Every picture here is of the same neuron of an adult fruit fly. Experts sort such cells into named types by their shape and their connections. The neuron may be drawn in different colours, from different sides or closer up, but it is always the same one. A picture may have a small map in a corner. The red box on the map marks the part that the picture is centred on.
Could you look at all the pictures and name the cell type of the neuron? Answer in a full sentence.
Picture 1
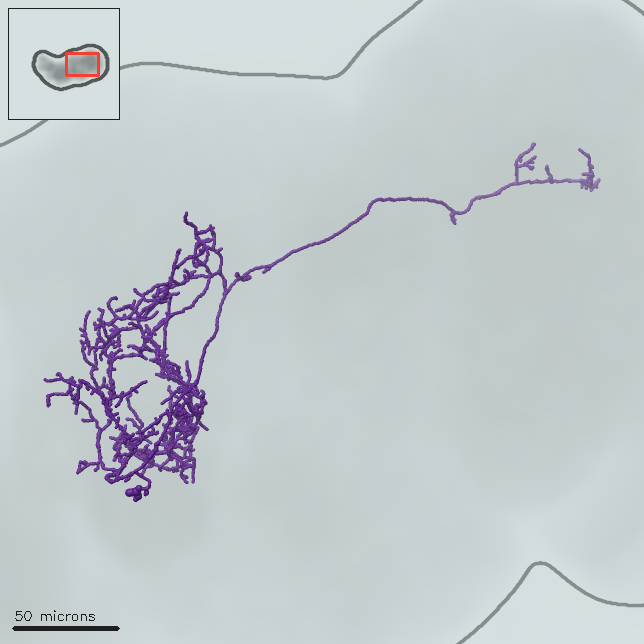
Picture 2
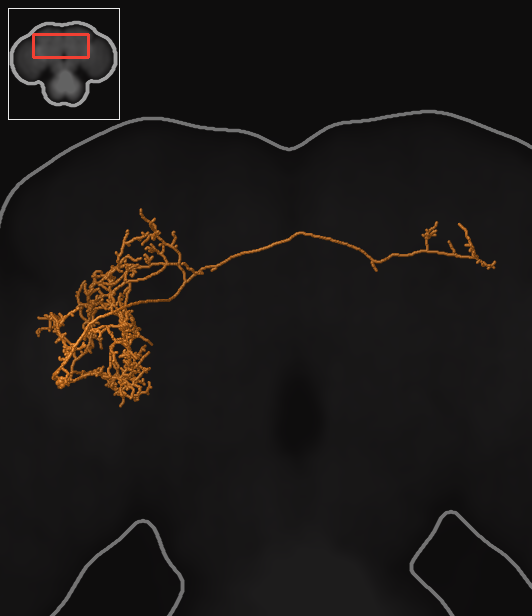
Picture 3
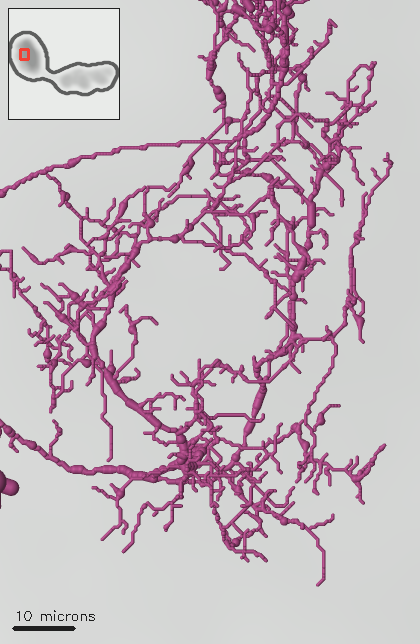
The cell type is AVLP728m.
